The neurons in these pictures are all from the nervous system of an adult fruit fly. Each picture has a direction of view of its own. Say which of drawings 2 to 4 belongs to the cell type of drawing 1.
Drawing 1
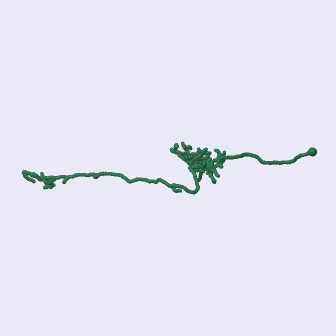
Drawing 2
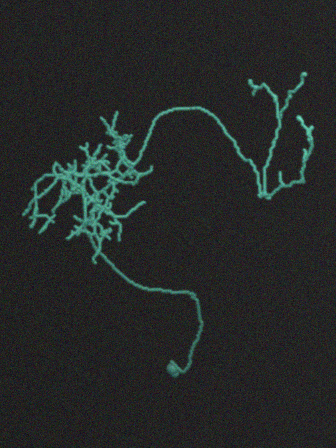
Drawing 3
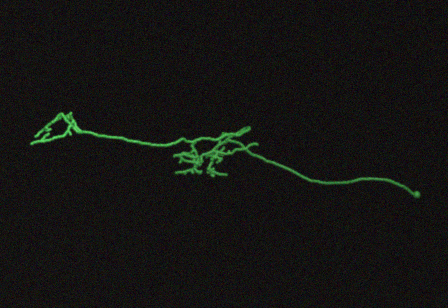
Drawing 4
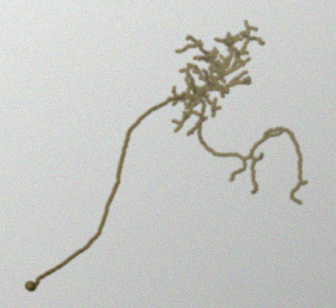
3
